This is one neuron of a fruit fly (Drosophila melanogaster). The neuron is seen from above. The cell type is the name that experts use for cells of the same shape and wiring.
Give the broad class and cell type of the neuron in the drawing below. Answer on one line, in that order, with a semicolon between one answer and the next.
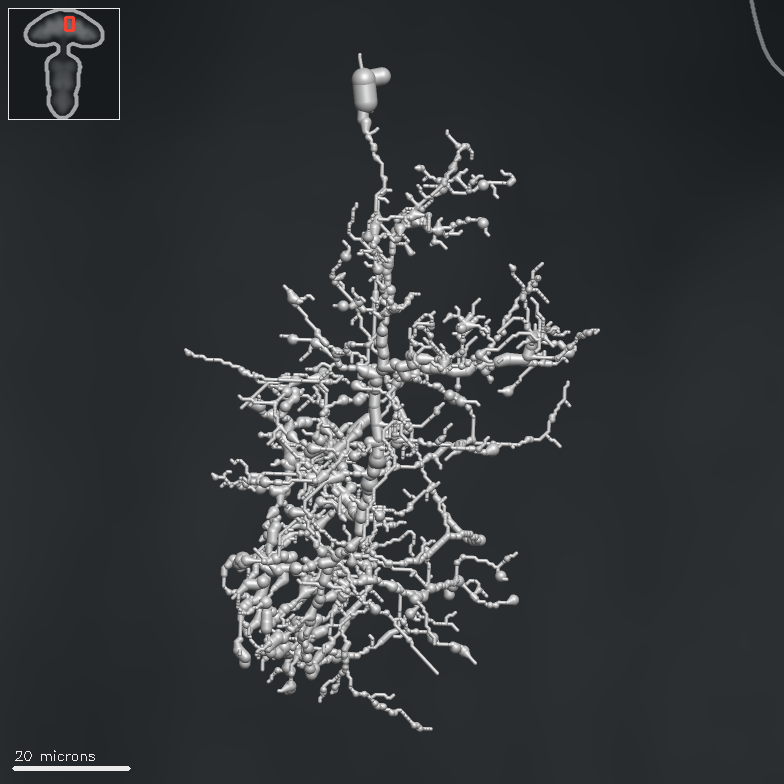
central-brain intrinsic neuron; VES018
